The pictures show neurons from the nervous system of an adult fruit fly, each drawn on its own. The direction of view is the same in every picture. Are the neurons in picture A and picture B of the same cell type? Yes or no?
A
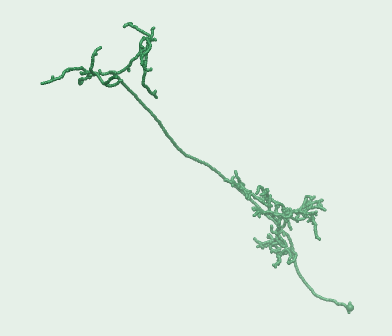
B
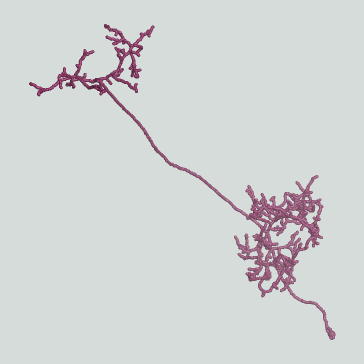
no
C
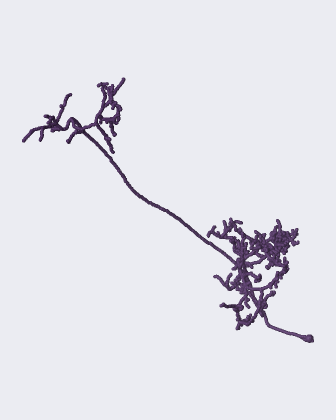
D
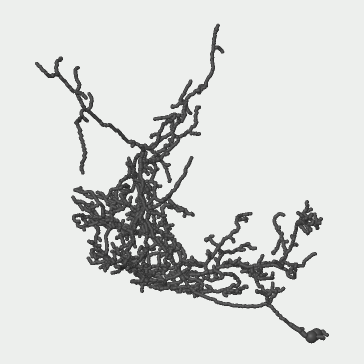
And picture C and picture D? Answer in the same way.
no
